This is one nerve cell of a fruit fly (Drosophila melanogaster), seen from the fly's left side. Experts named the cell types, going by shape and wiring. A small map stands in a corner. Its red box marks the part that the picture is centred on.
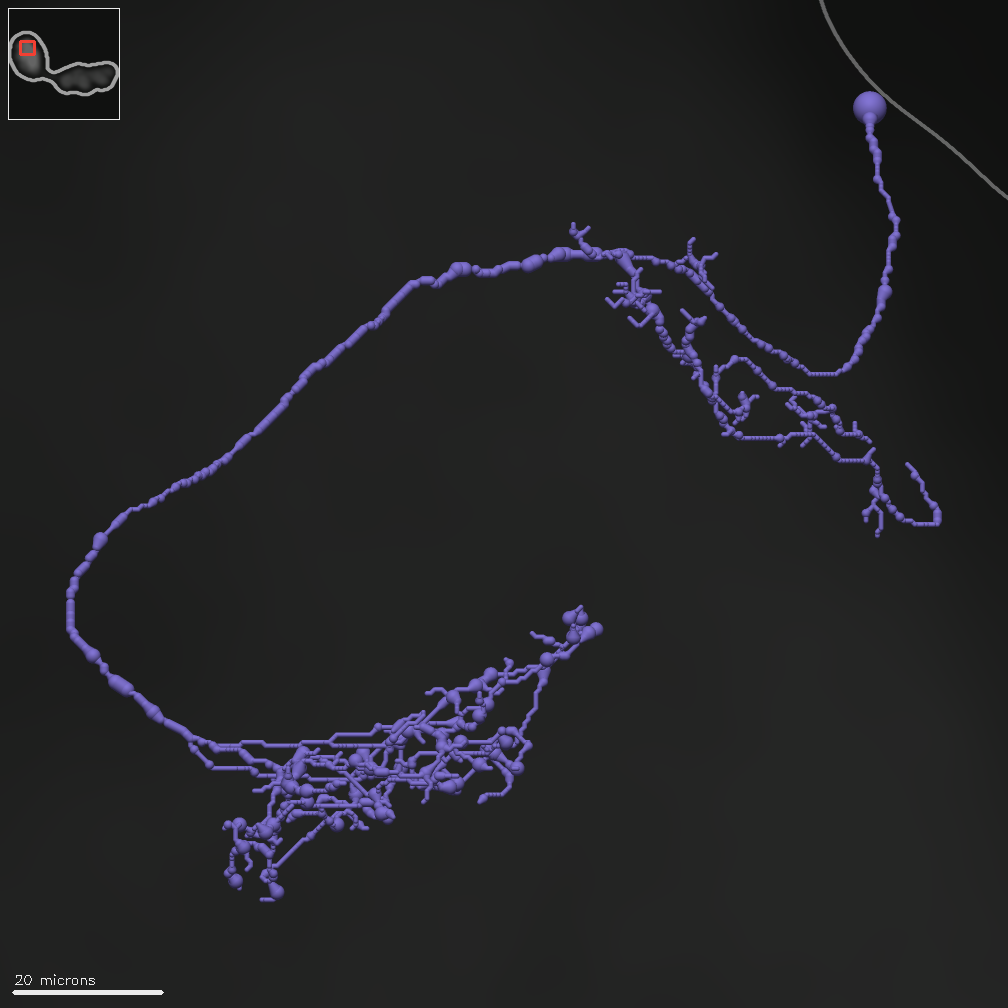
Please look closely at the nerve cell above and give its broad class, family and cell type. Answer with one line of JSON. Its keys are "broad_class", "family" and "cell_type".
{"broad_class": "central-brain intrinsic neuron", "family": "hemilineage DL1_dorsal", "cell_type": "FB2J_b"}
